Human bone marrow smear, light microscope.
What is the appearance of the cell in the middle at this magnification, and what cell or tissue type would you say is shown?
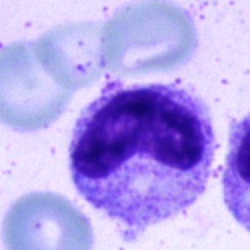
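Outline roughly round, edge slightly fuzzy and granular. Nucleus a curved horseshoe, concave side facing downward. Chromatin dark purple, densely clumped. Many fine purple granules throughout the cytoplasm. Cell: metamyelocyte.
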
